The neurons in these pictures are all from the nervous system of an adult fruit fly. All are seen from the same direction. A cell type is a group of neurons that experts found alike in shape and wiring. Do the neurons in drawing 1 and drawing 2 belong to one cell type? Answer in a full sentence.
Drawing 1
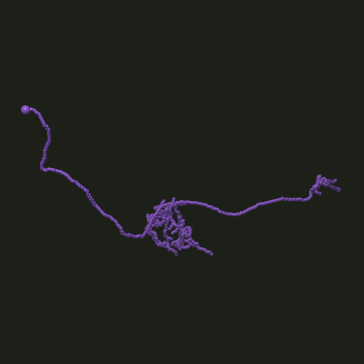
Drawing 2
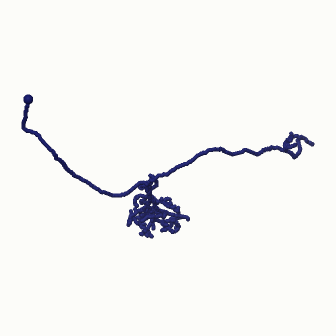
They are of the same cell type.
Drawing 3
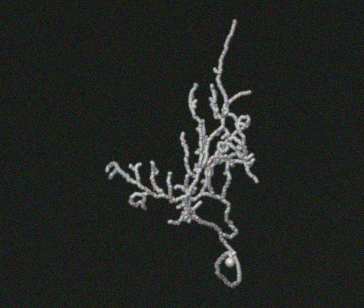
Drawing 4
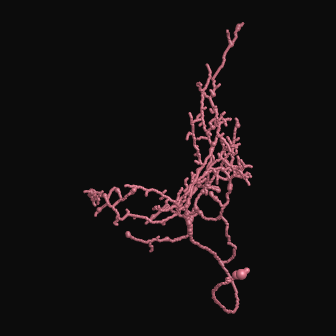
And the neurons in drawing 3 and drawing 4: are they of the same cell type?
They are of the same cell type.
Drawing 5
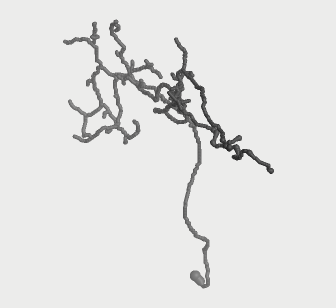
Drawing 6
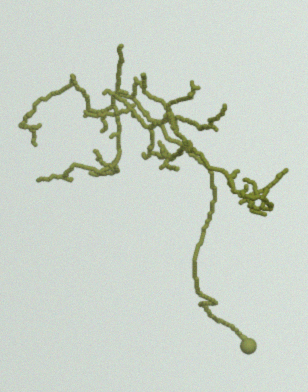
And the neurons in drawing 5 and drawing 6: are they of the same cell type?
They are of the same cell type.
